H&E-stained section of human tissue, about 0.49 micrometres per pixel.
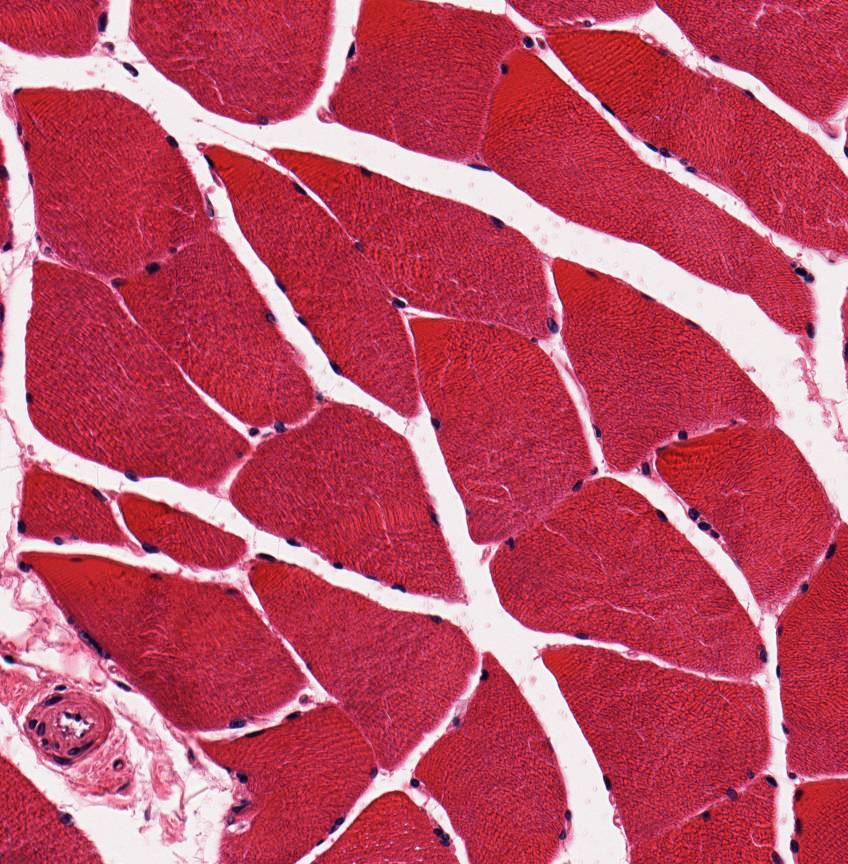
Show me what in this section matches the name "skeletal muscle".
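This is skeletal muscle. Dark nuclei lie at the edges of the fibres. The fibre cytoplasm stains deep red with eosin. Apart from the fibres, the field holds a small thick-walled blood vessel in loose connective tissue at the lower left. No fat cells are present among the fibres.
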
